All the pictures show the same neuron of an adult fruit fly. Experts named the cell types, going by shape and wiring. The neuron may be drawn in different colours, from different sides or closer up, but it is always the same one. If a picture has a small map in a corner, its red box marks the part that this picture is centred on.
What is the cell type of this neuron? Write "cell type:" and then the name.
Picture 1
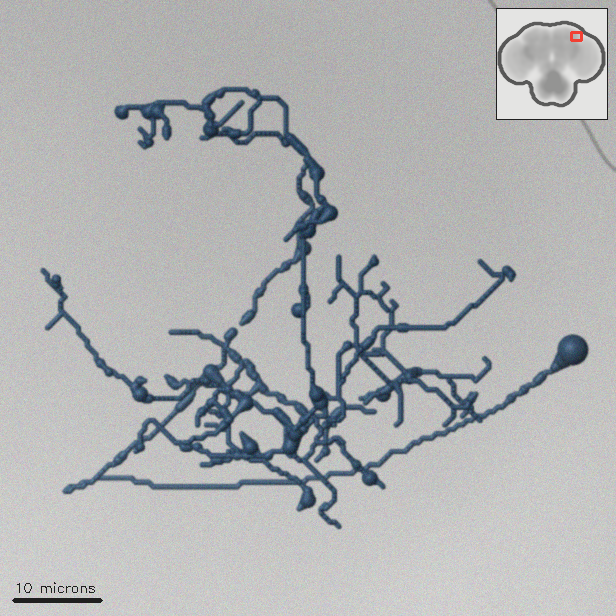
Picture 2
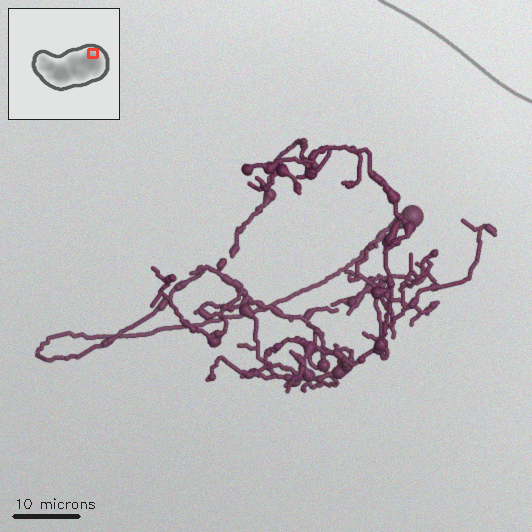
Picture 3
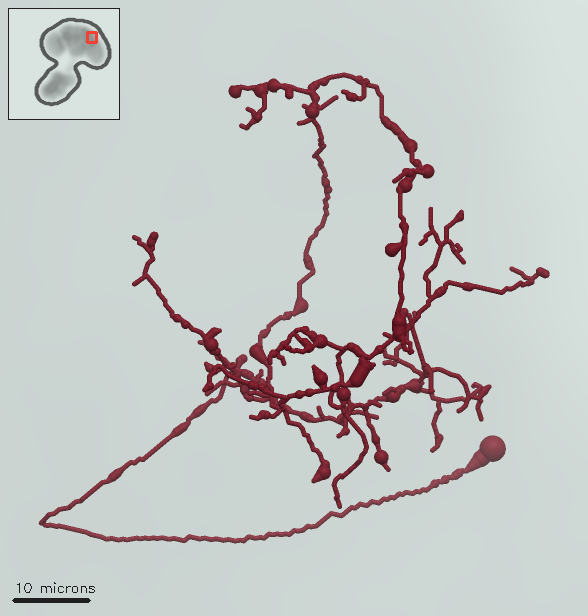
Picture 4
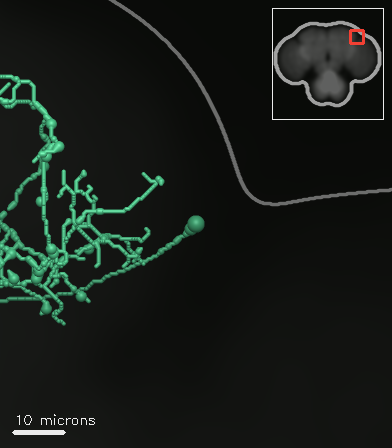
cell type: LHPV4a5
